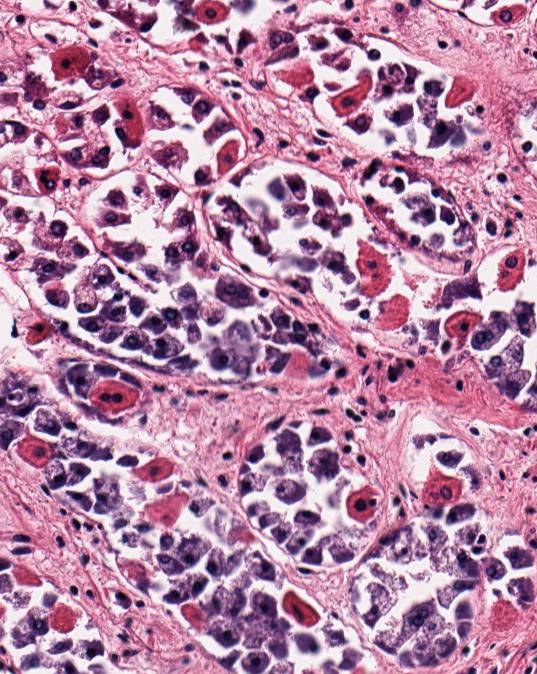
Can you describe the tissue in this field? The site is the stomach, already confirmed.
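Here the cells sit in rounded nests, separated across the whole field by thin pink fibrous septa. Most have purple granular cytoplasm; scattered among them are cells with bright red cytoplasm, each with a single round, central dark nucleus. Small elongated dark nuclei lie in the septa.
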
